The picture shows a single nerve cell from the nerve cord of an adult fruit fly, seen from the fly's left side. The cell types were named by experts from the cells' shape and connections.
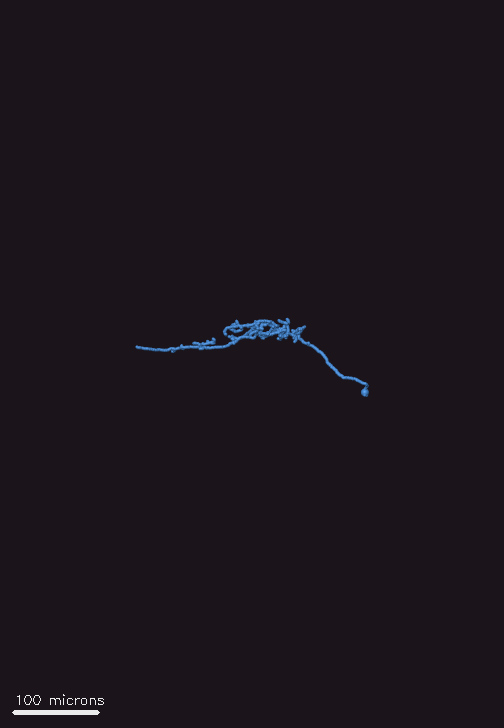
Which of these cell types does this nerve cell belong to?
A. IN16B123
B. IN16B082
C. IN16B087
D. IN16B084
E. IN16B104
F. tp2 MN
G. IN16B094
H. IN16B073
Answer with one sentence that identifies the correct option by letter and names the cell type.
Within the options, D, IN16B084, is the nerve cell's cell type.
